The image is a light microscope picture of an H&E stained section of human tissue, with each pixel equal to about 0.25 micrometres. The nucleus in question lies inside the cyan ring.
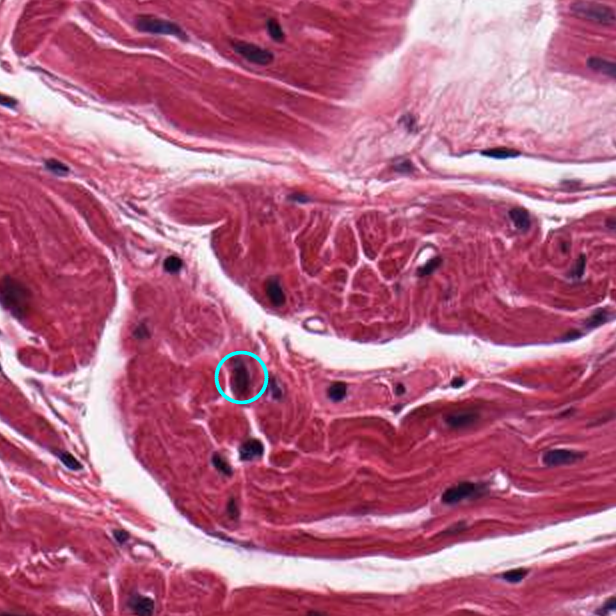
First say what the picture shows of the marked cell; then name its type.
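The nucleus is an elongated oval and stains dark purple. The cytoplasm is abundant, deep red-pink and finely streaked, like fibres. The cell lies within a packed bundle of fibres that are separated by thin pale lines, with a wide pale cleft running above the bundle. The marked nucleus belongs to a cardiomyocyte.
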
